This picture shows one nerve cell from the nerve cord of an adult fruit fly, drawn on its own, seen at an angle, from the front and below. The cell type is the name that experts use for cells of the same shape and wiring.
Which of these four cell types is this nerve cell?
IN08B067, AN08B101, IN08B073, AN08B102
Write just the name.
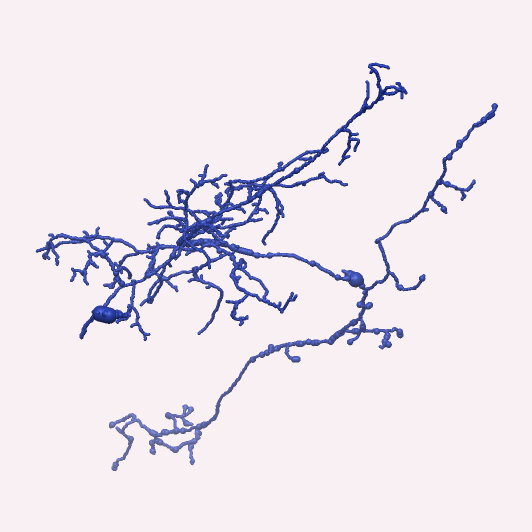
IN08B067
